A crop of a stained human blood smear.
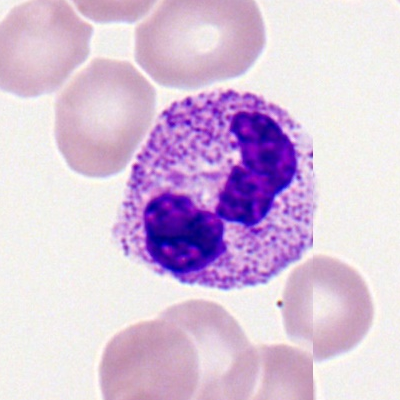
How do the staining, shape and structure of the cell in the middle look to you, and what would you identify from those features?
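First, the outline of the cell is roughly round. Second, the nucleus is made up of two lobes, one at the lower left and the other at the upper right. Third, the chromatin is dark purple and coarsely clumped. Finally, the cell is a segmented neutrophil.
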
